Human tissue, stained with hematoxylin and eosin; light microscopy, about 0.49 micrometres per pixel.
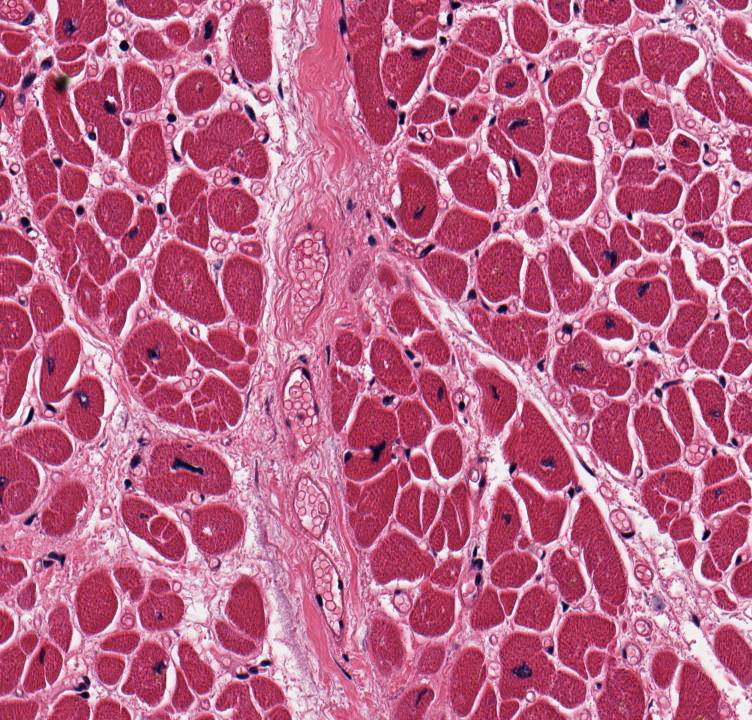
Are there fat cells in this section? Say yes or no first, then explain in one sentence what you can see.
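No. No fat cells are seen anywhere in the field.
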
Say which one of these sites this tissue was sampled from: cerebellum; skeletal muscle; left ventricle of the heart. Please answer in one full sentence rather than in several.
Tissue of the left ventricle of the heart was sampled to make this section.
